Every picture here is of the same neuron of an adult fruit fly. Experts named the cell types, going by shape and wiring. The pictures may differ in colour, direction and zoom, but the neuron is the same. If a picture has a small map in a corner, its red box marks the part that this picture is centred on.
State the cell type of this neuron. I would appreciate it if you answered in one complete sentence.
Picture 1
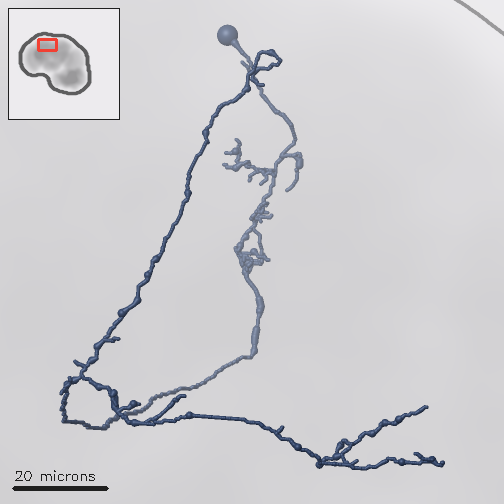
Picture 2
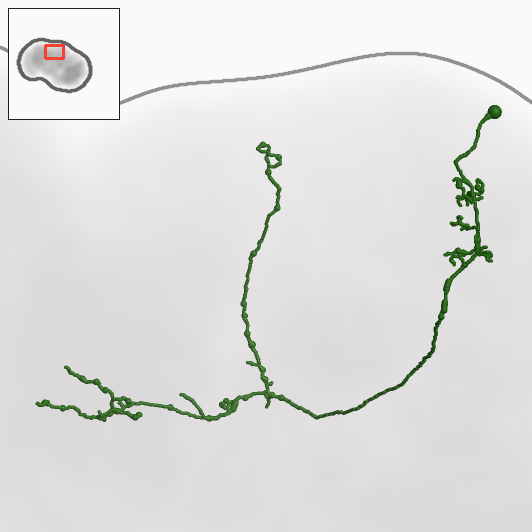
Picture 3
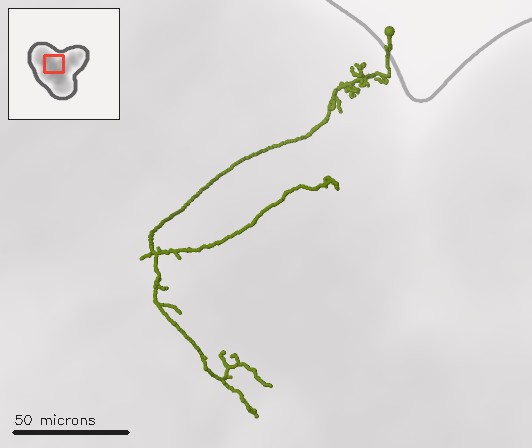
This neuron is typed as KCa'b'-m.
